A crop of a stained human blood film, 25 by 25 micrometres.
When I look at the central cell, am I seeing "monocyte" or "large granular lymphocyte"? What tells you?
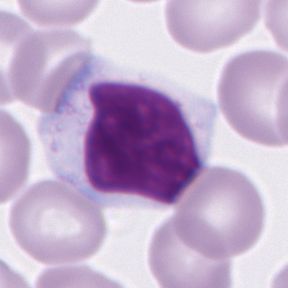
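This is a large granular lymphocyte rather than a monocyte. Chromatin first: dark purple and densely packed, with only small lighter patches.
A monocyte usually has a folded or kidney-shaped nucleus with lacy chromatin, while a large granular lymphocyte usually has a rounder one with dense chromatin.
Nucleus next: it lies toward the right, fills about 60% of the cell's area and has a shallow notch in its upper left edge. Cytoplasm: pale greyish-blue, widest on the left, with a few fine reddish-purple granules mostly on that side.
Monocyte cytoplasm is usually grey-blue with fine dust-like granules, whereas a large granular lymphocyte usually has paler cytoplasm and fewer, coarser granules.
Size: about 15 by 13 micrometres.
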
